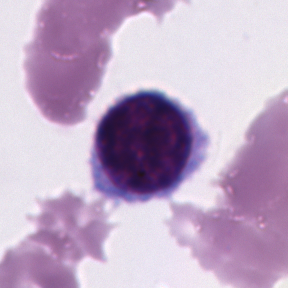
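Hairy cell, the nucleated cell at the centre of this peripheral blood smear. Cytoplasm pale blue, no vacuoles. Chromatin dense, dark purple, coarsely clumped; no nucleolus visible.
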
